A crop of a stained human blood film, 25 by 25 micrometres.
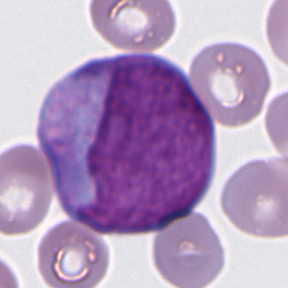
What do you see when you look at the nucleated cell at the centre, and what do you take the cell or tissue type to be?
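A single unlobed mass forms the nucleus, which lies toward the right side of the cell. Its border facing the cytoplasm is nearly straight. The cytoplasm is pale blue. The cell is an atypical promyelocyte.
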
